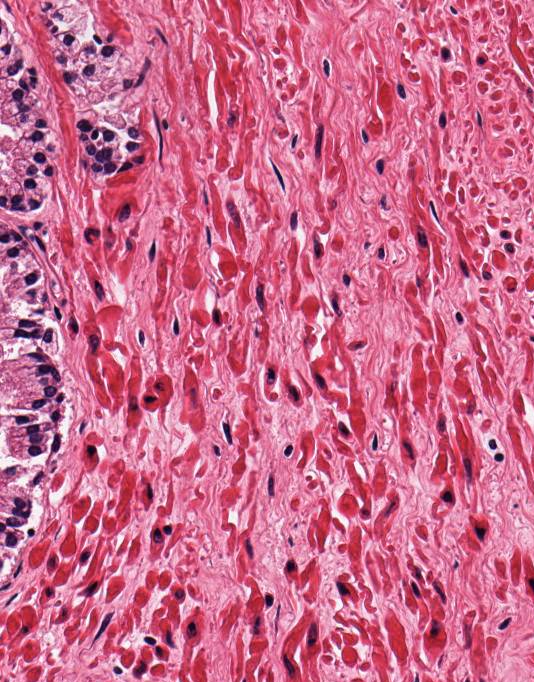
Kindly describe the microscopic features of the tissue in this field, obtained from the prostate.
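Epithelium first: glandular epithelium takes up a narrow strip along the left edge, and cellular stroma makes up the rest of the field. Its cells have dark nuclei and pale, foamy cytoplasm. Fat cells: none present. Stroma: narrow empty clefts separate some of the stromal cells.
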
